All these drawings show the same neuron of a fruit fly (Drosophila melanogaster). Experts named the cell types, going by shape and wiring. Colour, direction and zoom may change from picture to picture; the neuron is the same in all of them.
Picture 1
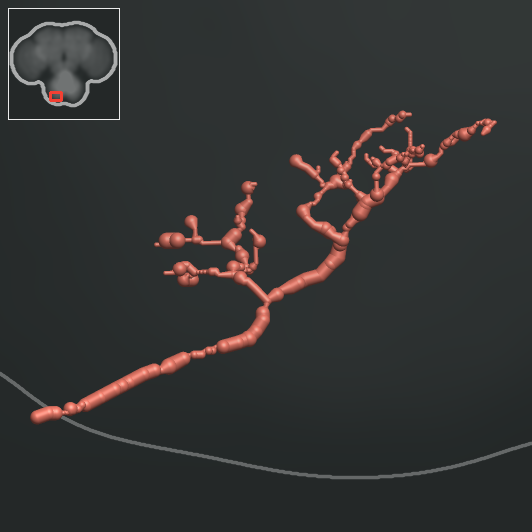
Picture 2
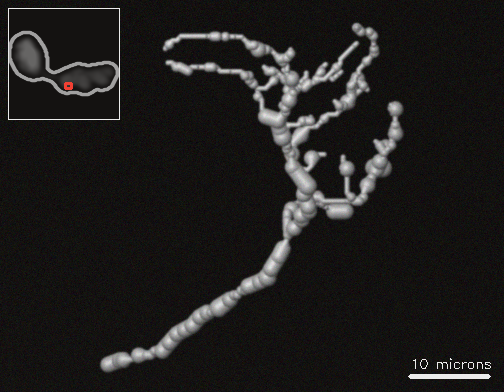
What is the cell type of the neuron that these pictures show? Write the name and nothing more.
SNta30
